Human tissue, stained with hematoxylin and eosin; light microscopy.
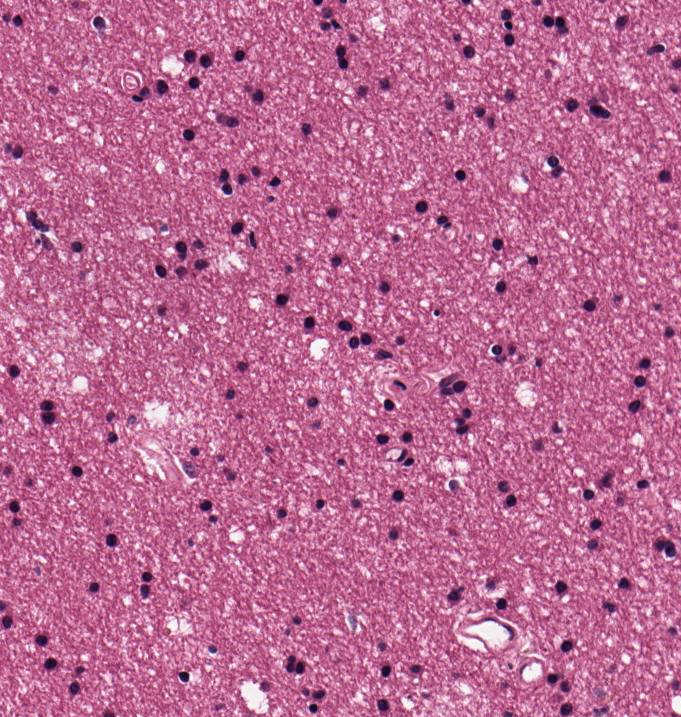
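Cerebral cortex, haematoxylin and eosin: a fine, fibrillary pink matrix fills the entire field, without epithelium or glands. Small, round, darkly stained nuclei are distributed fairly evenly throughout. Small round clear vacuoles dot the pink matrix everywhere. Near the lower right, a small vessel has an open, empty lumen.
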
